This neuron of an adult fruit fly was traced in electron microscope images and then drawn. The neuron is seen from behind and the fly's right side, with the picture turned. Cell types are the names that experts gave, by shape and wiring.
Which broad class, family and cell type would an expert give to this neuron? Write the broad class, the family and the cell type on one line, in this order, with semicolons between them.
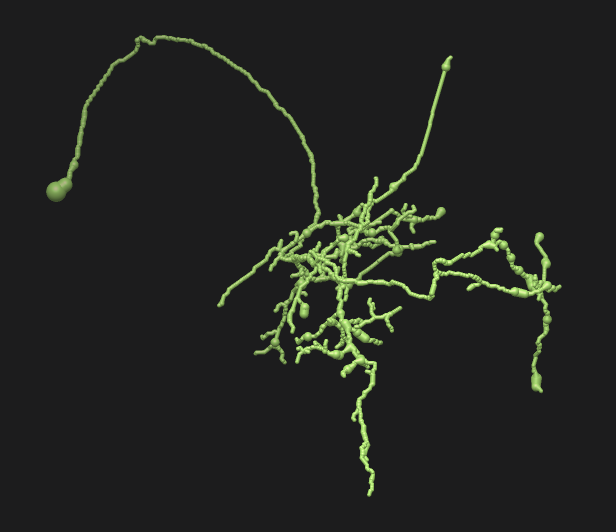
central-brain intrinsic neuron; hemilineage MX3; CB1265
